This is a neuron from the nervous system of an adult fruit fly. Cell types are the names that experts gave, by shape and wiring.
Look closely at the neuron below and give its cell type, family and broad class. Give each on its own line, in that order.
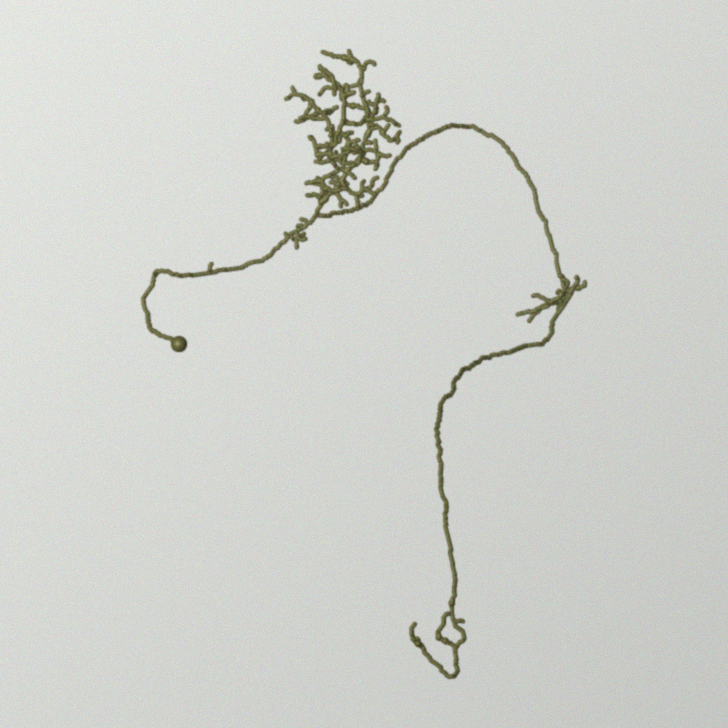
MeTu4a
MeTu
visual projection neuron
